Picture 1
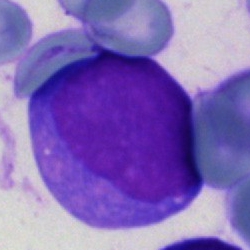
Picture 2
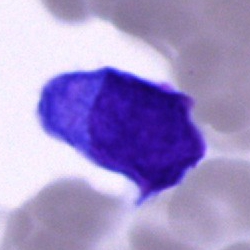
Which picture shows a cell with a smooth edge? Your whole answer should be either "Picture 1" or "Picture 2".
Picture 1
